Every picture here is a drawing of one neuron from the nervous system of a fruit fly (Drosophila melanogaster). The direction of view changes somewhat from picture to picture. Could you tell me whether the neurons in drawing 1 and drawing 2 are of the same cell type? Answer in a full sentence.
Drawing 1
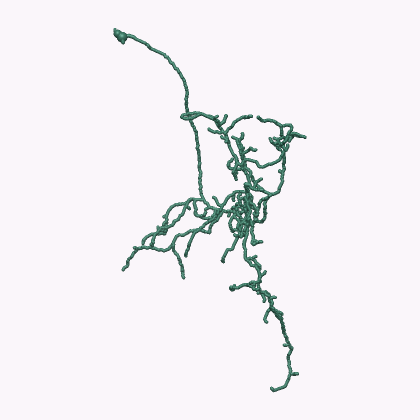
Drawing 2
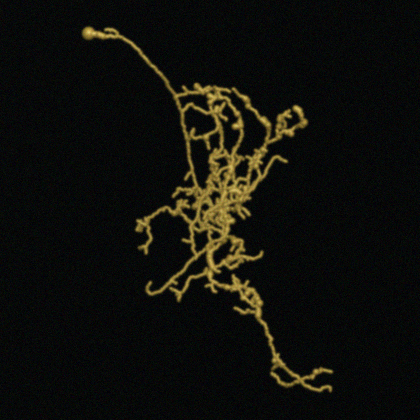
They are of the same cell type.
